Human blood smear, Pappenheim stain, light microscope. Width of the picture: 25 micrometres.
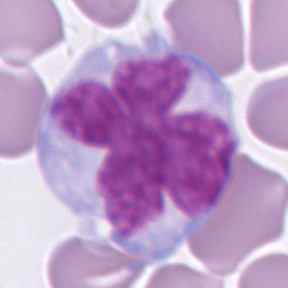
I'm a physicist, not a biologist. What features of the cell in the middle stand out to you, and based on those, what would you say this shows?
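Roughly round with a smooth edge, the cell has a nucleus that takes up most of it, leaving a moderate rim of cytoplasm. That cytoplasm is pale greyish-blue, with no distinct granules visible. The cell shown is a monocyte.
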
